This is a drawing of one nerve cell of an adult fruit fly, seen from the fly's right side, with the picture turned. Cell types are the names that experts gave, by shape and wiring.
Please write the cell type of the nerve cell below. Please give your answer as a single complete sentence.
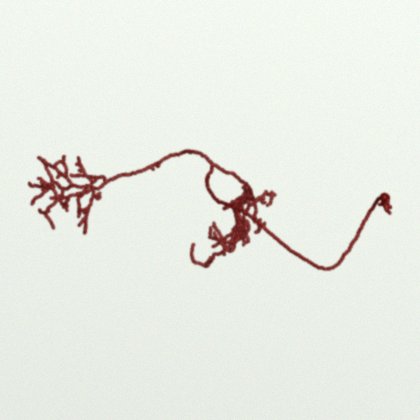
In the scheme of cell types, this nerve cell is FB1A.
